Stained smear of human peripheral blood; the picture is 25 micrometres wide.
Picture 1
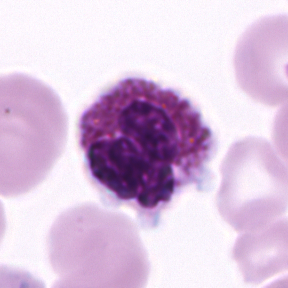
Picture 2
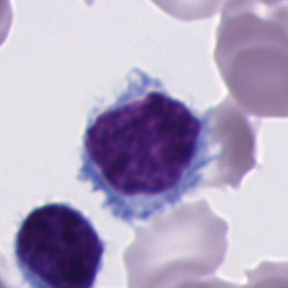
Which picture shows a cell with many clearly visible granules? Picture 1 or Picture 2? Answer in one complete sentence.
In Picture 1, many visible granules are held in the cytoplasm of the cell.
